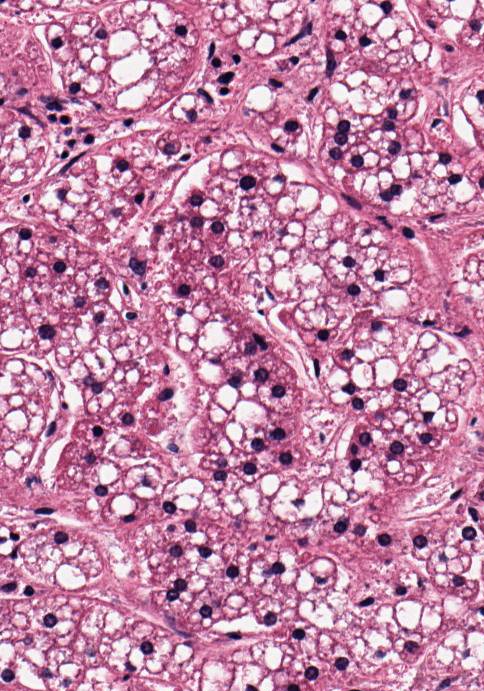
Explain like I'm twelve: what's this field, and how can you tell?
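I'd say this is the zona fasciculata of the adrenal gland. What settles it is the nest cells' cytoplasm, filled with clear vacuoles of varying size that look bubbly, with pink, finely granular cytoplasm between them.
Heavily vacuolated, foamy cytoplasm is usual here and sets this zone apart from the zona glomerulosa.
Their nuclei look small, round, dark and fairly uniform.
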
